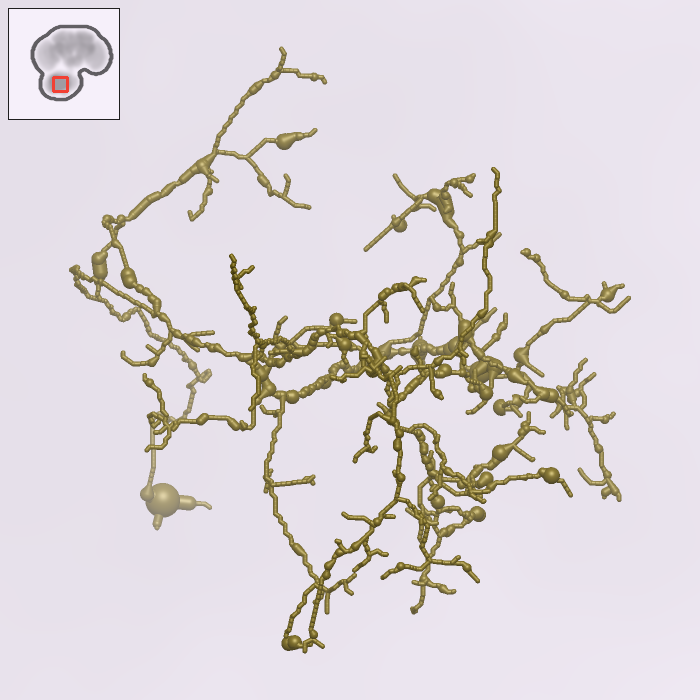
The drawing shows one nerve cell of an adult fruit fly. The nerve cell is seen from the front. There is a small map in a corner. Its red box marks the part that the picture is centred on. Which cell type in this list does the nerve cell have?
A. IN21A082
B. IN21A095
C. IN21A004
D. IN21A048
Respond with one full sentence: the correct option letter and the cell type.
The kind of cell the nerve cell is, IN21A048, is given in option D.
